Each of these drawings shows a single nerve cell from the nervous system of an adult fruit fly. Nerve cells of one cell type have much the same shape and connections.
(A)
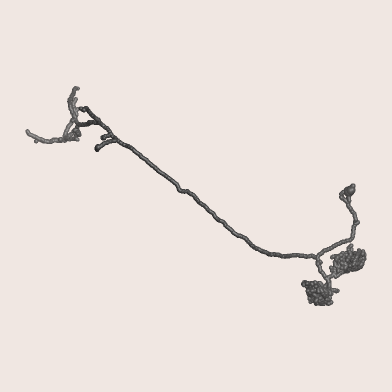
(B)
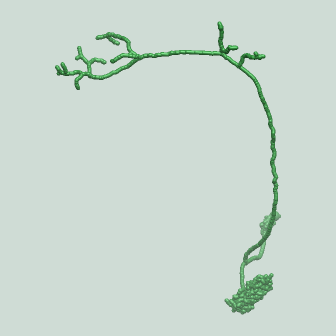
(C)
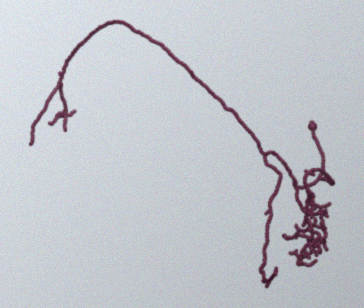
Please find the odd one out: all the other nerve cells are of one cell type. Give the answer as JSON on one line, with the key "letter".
{"letter": "C"}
